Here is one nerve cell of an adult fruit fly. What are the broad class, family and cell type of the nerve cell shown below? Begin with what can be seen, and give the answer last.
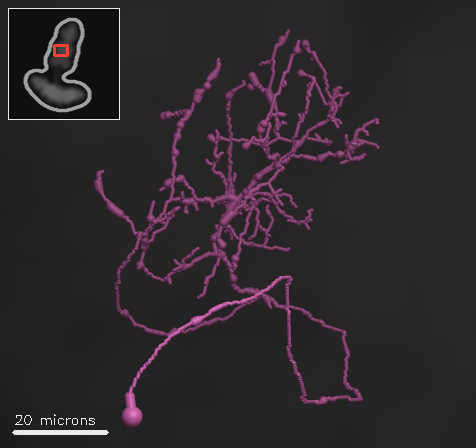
It lies in the nerve cord. By the scale bar it is about 85 microns tall in this view. The picture shows dozens of branch ends. Its broad class is nerve-cord intrinsic neuron. The family is hemilineage 02A. It is of cell type IN02A049.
